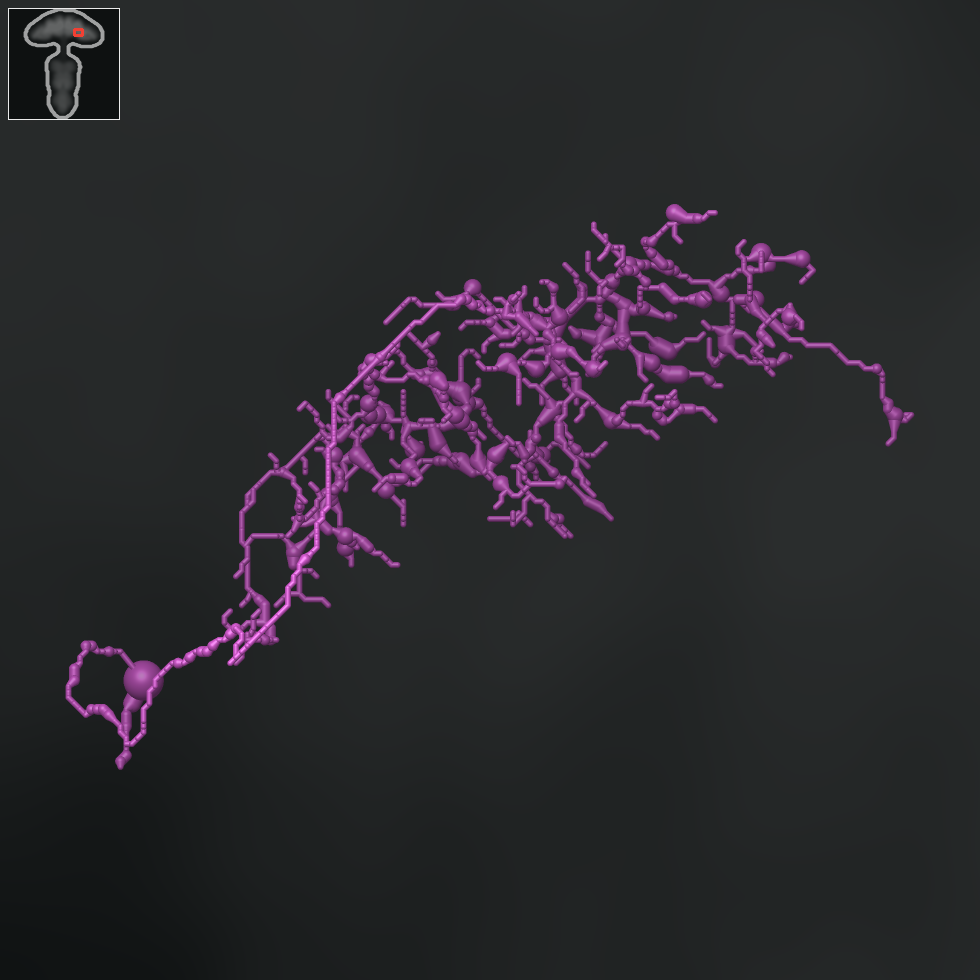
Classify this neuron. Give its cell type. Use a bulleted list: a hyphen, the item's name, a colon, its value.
- cell type: Li34a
